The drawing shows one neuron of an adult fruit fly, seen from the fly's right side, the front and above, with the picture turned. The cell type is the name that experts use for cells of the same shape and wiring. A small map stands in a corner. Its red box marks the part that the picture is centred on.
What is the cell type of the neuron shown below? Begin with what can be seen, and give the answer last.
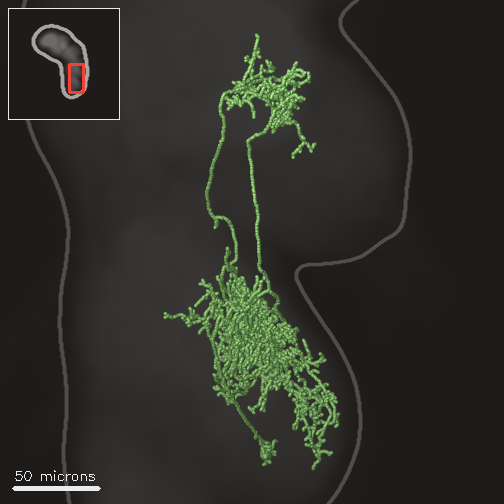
By the scale bar it is about 250 microns tall in this view. The picture shows dozens of branch ends. This is a nerve-cord intrinsic neuron. It is of cell type IN00A009.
